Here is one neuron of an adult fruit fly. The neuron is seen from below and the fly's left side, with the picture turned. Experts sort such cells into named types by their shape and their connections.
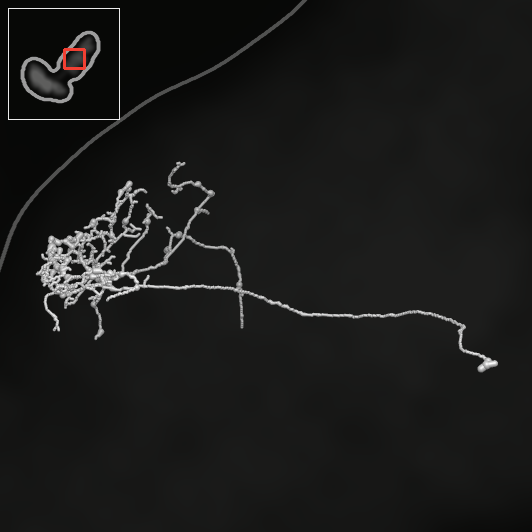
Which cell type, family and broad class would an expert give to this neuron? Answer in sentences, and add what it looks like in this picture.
The cell type is IN06B066. The family is hemilineage 06B. Its broad class is nerve-cord intrinsic neuron. It lies in the nerve cord. Dozens of branch ends can be seen.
